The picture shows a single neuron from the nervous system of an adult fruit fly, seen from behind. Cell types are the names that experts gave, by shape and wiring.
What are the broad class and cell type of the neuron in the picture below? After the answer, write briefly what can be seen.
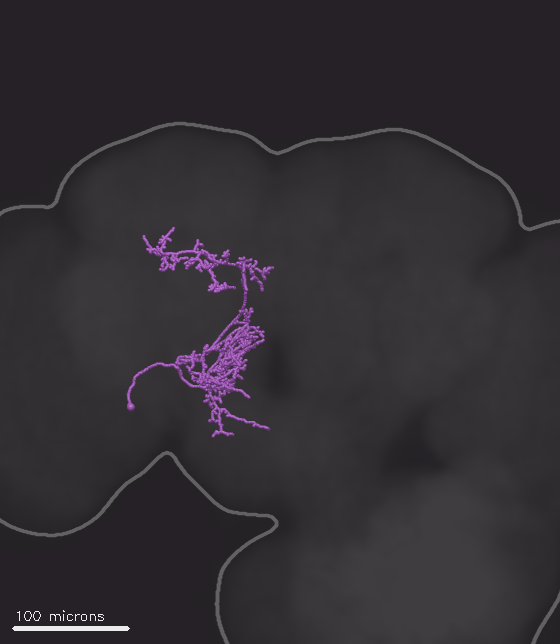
This is a central-brain intrinsic neuron. It is of cell type VES017. By the scale bar it is about 180 microns tall in this view. In this view it is taller than it is wide.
